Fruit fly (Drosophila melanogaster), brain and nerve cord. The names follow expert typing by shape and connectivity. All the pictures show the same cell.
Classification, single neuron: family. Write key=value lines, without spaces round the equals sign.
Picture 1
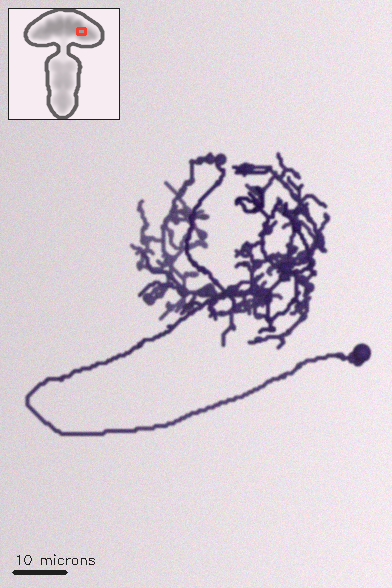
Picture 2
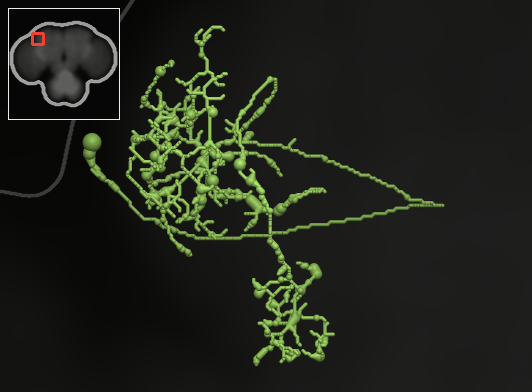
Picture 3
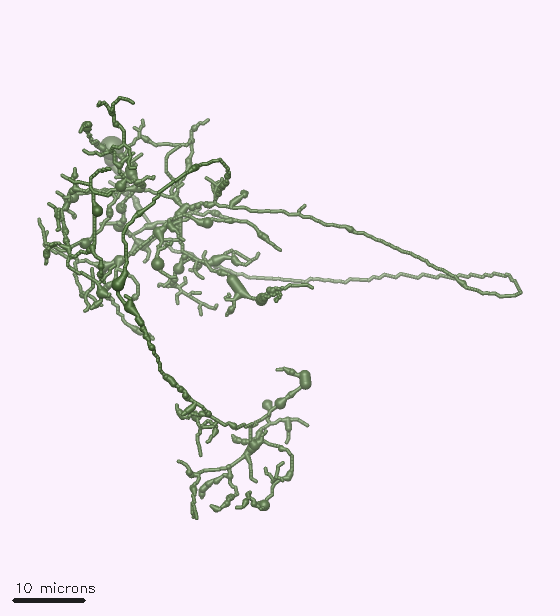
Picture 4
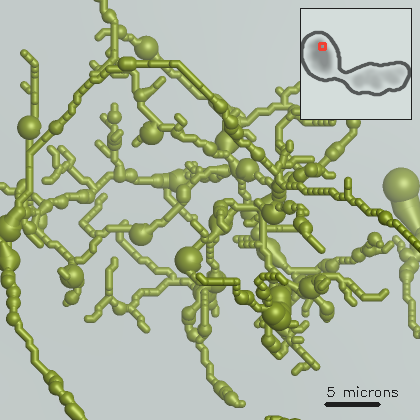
family=hemilineage LHp1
